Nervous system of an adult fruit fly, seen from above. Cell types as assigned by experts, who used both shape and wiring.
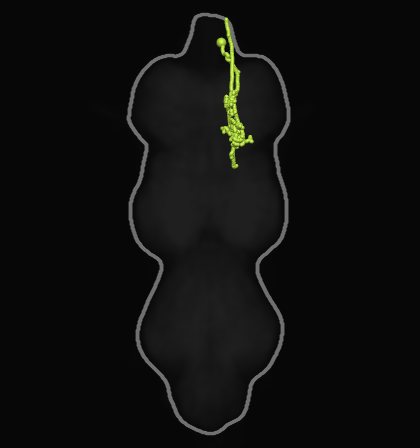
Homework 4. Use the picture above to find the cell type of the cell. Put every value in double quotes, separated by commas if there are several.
"AN16B112"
